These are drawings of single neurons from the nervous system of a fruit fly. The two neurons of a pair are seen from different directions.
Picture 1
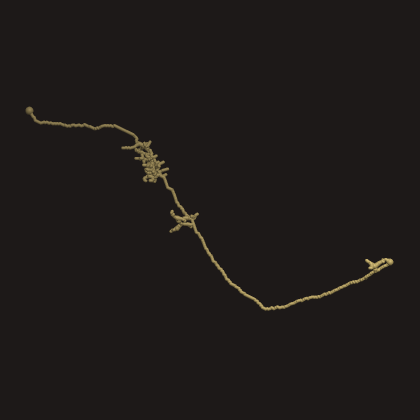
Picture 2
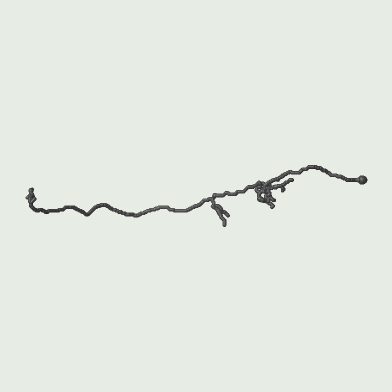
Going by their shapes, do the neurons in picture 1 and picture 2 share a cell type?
yes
